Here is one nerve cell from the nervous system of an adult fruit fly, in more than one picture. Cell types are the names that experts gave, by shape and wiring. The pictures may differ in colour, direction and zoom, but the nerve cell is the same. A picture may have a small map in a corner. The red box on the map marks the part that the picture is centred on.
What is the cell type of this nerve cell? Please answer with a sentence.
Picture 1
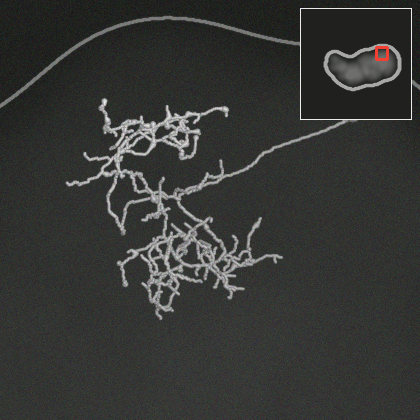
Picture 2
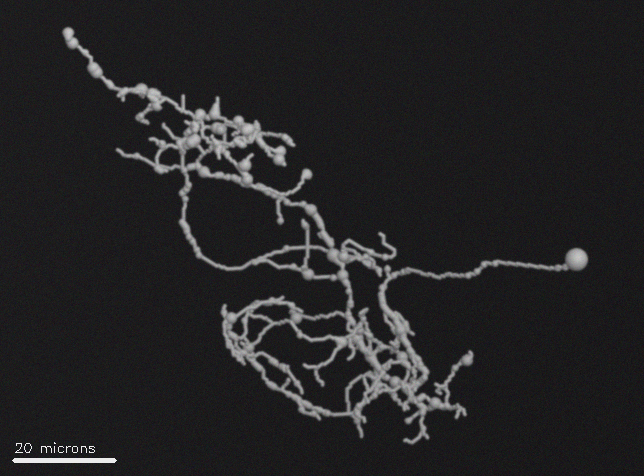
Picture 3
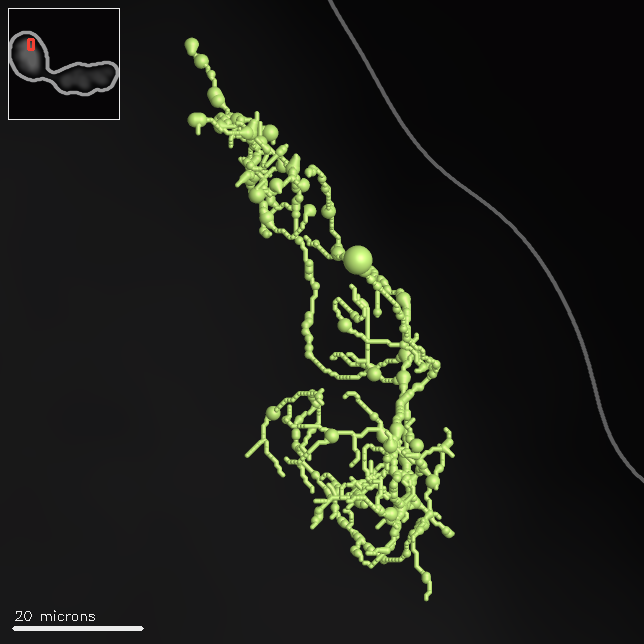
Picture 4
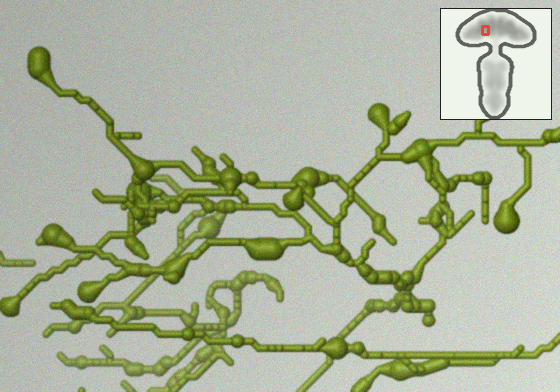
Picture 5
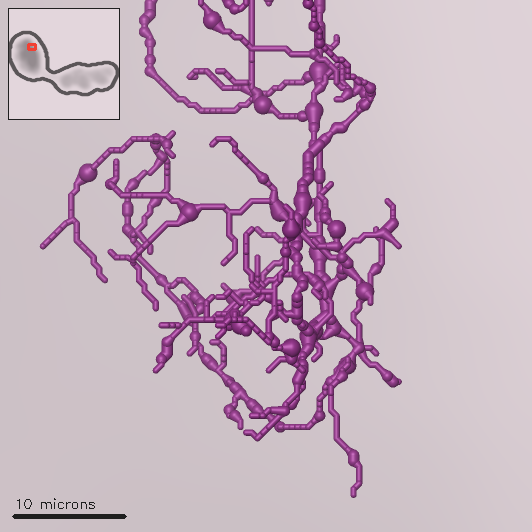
The cell type is CB1326.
